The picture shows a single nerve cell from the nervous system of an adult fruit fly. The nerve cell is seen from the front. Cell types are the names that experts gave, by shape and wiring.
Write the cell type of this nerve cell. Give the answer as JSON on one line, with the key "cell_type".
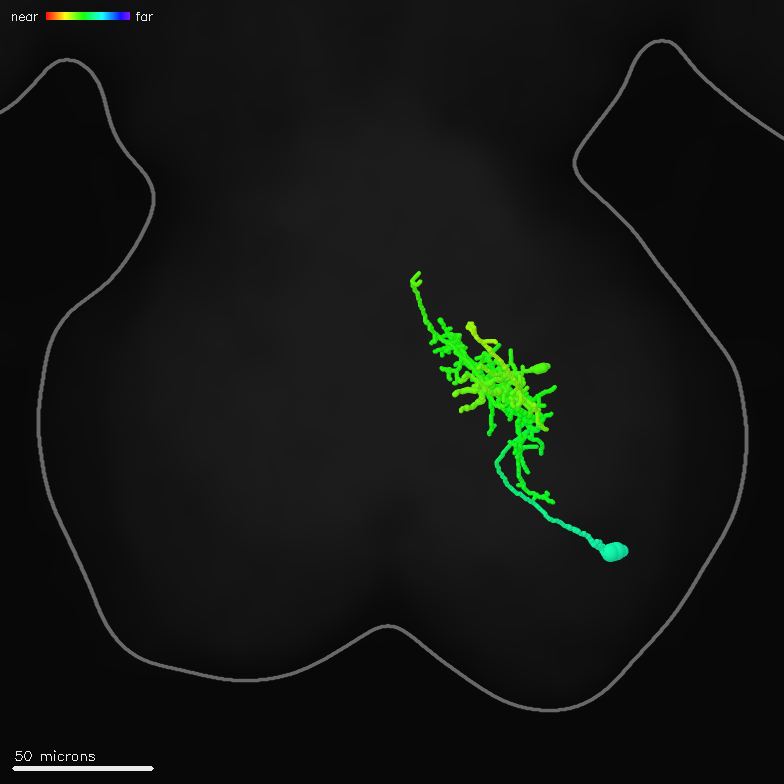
{"cell_type": "IN21A027"}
